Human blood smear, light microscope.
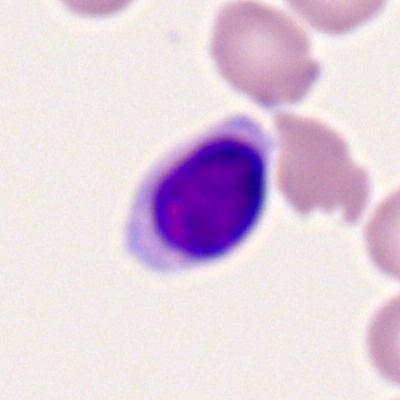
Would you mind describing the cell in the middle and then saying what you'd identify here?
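Chromatin dense, dark purple. Cytoplasm pale blue, a narrow rim, widest lower left. Surface smooth, no projections. Lymphocyte.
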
